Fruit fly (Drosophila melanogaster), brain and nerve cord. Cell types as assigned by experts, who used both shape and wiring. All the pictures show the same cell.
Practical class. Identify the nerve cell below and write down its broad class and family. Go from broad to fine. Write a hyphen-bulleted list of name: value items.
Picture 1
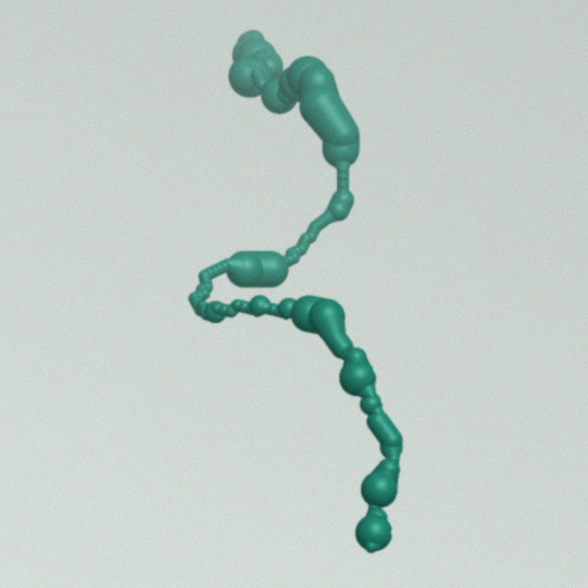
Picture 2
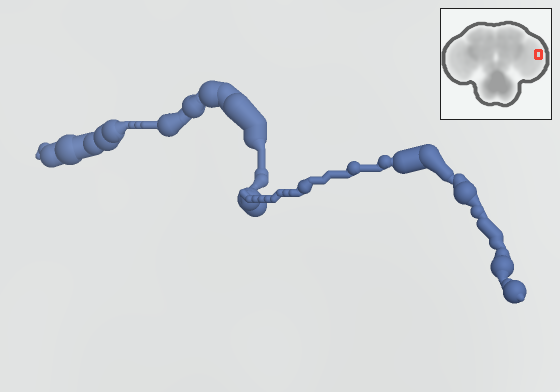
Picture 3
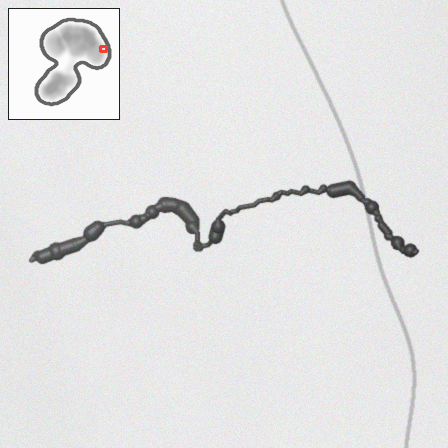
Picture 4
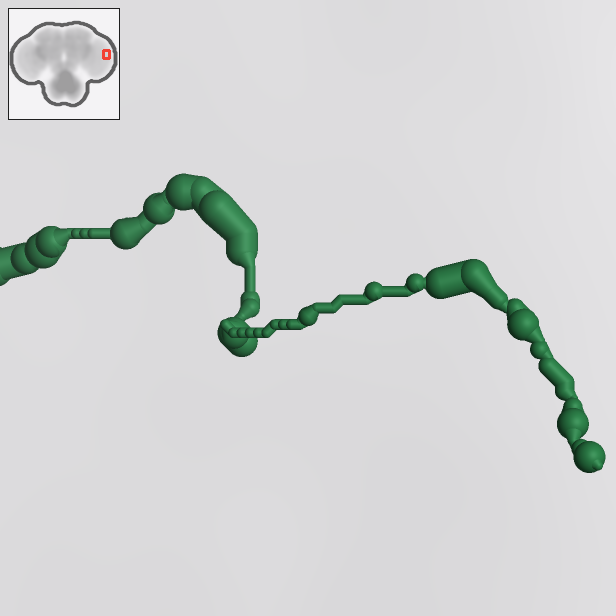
- broad class: photoreceptor or other optic-lobe sensory neuron
- family: class visual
